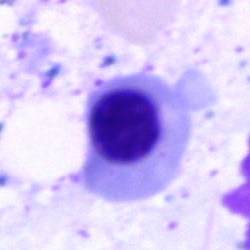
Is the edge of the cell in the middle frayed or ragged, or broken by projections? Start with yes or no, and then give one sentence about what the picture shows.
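Yes. A pale rounded bulge projects from the upper right edge of the cell.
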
